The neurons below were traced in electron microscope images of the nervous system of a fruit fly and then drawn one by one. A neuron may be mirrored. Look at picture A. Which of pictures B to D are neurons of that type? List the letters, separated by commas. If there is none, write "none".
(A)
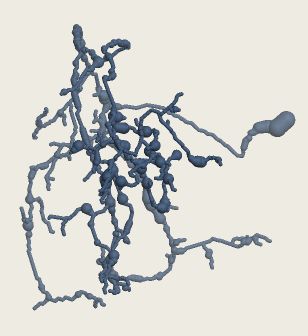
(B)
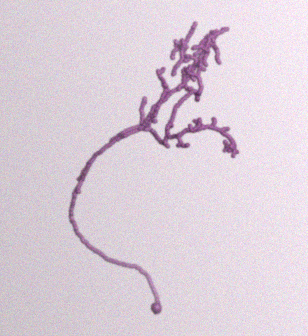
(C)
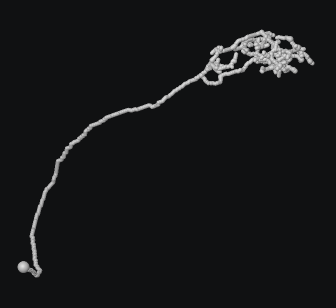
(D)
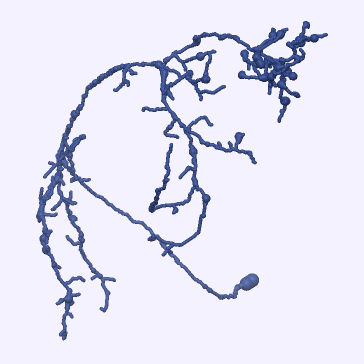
D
